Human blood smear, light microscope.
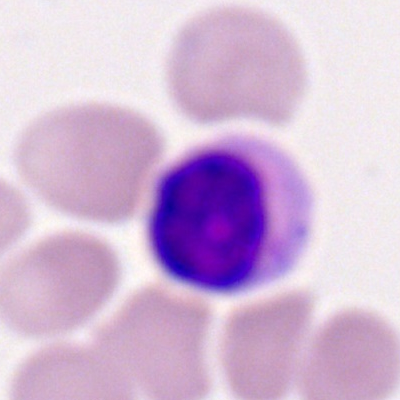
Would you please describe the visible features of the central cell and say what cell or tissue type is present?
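A round, smooth outline encloses this cell. Its chromatin is dense and dark purple, while the cytoplasm is pale pinkish-lilac. No vacuoles appear in the cytoplasm. The cell is a lymphocyte.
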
